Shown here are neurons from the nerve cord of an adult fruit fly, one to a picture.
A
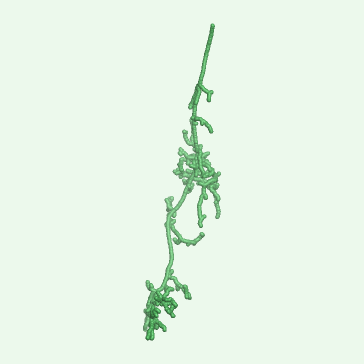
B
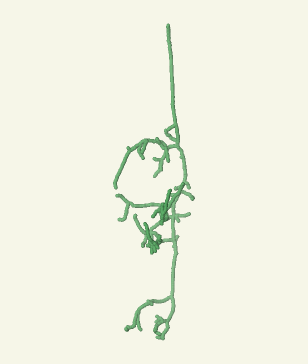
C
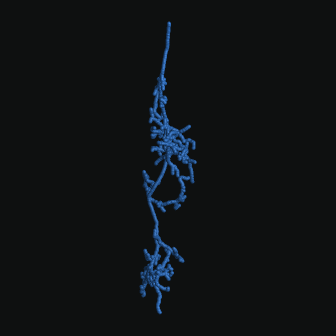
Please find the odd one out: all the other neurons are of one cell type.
B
